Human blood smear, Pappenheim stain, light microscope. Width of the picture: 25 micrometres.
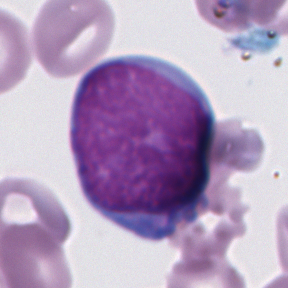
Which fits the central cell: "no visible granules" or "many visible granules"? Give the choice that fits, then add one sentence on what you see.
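No visible granules. No granules are visible in the cytoplasm.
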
